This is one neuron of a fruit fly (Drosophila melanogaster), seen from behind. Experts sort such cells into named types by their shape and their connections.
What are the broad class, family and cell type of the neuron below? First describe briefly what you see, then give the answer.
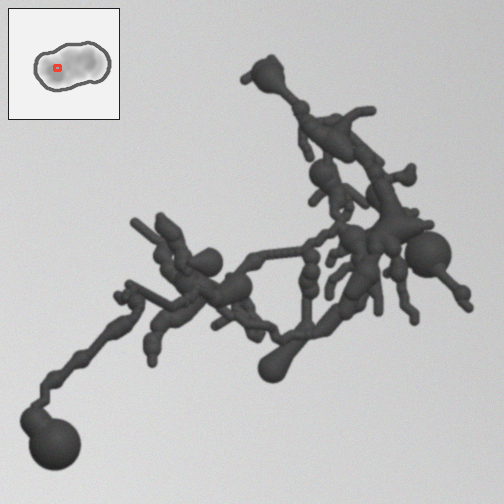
The cell body is at the lower left of the picture. In this view it is about as wide as it is tall. This is an optic-lobe intrinsic neuron. The family is T. It is of cell type T5a.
